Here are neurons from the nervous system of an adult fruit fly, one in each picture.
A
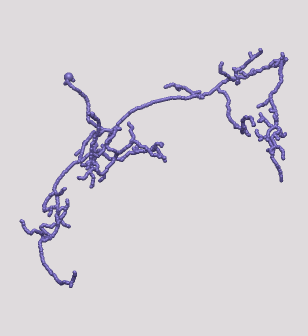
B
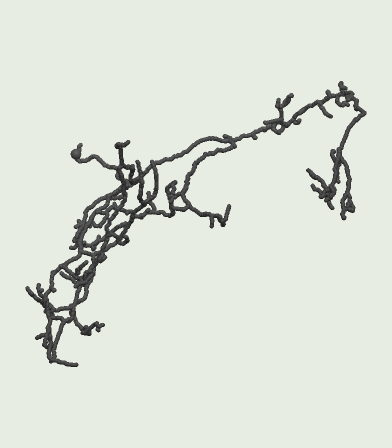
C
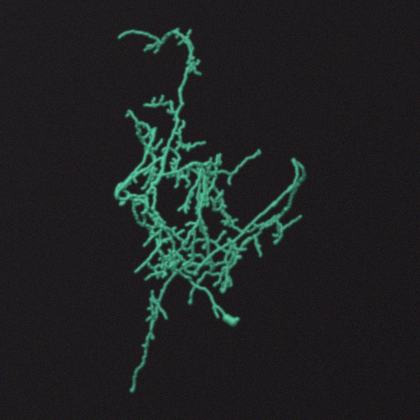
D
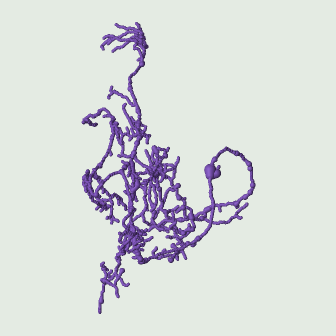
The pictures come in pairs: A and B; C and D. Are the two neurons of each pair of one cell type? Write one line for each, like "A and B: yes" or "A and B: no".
A and B: yes
C and D: yes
